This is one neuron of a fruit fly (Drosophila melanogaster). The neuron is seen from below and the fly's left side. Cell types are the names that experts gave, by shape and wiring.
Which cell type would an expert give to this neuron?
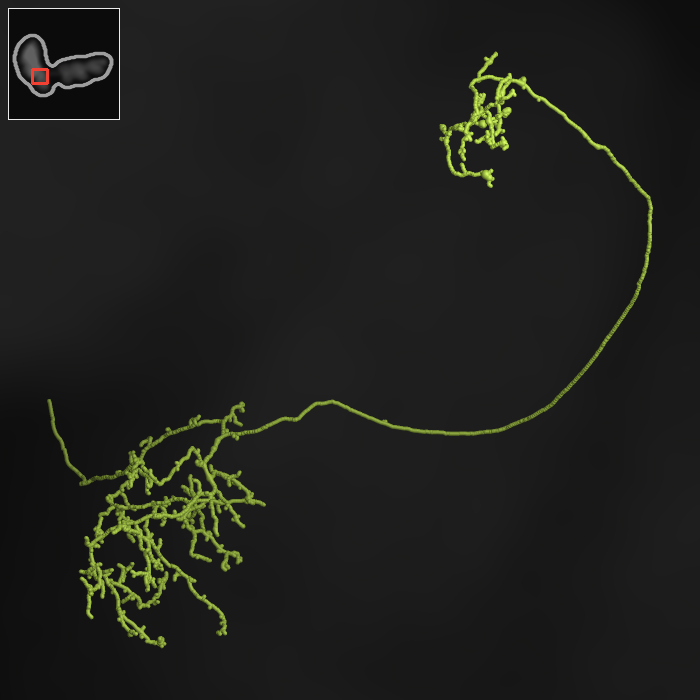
Tm36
